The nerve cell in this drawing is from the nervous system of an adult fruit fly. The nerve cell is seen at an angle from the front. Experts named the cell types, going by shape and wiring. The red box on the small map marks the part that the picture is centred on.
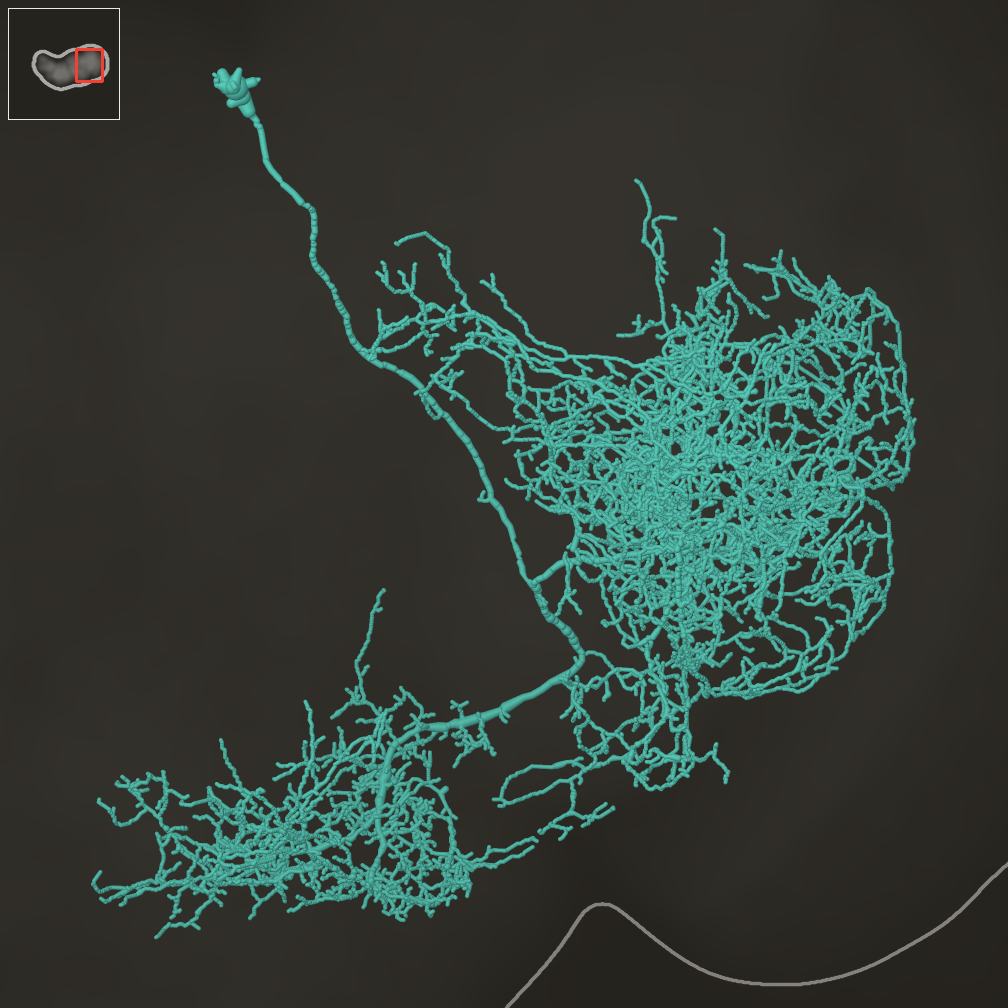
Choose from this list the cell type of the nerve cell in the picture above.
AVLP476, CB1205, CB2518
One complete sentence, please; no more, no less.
To the cell type AVLP476 belongs this nerve cell.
